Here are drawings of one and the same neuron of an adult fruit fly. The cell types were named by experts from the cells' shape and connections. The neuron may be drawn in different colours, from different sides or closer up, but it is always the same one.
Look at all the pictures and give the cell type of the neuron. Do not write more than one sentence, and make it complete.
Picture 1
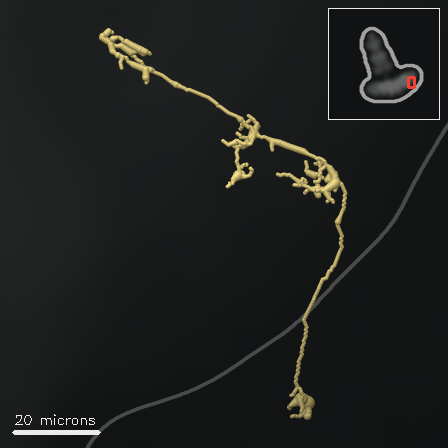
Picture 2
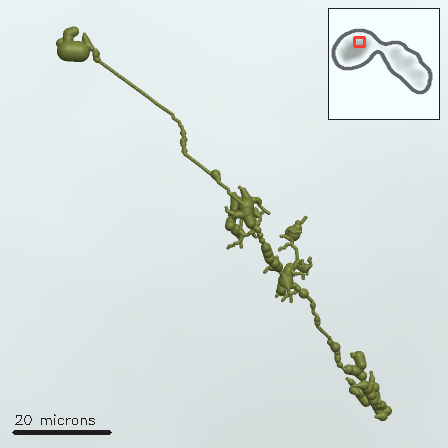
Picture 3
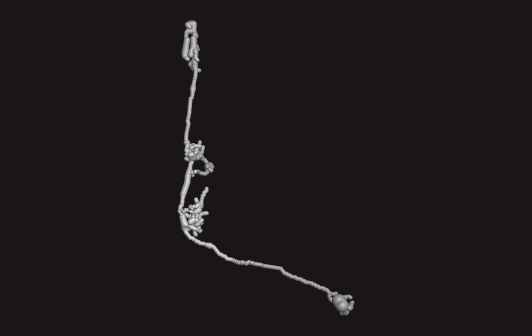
Under the cell type Mi1 falls this neuron.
